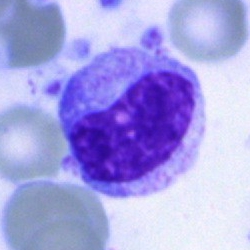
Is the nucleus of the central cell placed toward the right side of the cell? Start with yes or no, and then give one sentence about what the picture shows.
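Yes. The widest band of cytoplasm lies above the nucleus, toward the upper left.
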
